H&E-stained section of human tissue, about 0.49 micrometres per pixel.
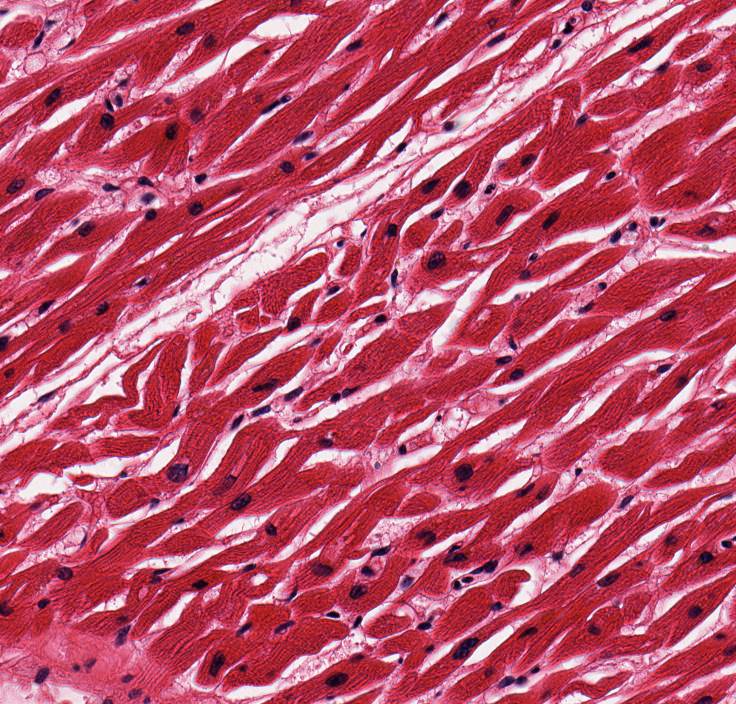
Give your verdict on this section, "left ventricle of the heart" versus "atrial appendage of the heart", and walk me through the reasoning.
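It is the left ventricle of the heart.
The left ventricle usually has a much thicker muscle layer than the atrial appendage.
Muscle fibres fill the whole field, running diagonally from lower left to upper right, branching and joining neighbours. Their oval nuclei lie centrally; small dark elongated interstitial cell nuclei lie between fibres.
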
